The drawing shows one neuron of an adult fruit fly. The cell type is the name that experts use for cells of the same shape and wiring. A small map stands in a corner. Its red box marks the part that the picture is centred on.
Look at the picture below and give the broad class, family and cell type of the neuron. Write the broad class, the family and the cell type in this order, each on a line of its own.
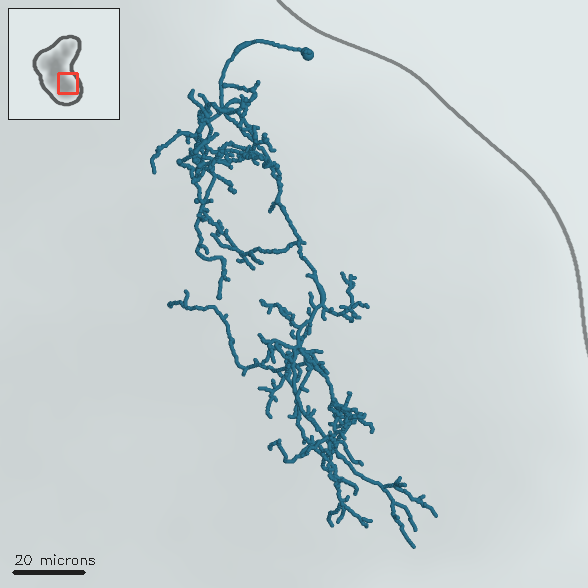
central-brain intrinsic neuron
hemilineage DM3_dorso_lateral
SMP315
